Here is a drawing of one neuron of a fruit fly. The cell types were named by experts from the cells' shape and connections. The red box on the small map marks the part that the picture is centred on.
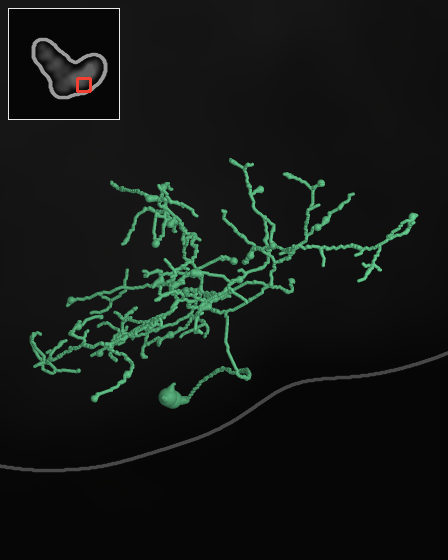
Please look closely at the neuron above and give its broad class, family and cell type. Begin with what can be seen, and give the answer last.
Dozens of branch ends can be seen. In this view it is wider than it is tall. This is a central-brain intrinsic neuron. Its family is hemilineage TRdm. Its cell type is GNG255.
